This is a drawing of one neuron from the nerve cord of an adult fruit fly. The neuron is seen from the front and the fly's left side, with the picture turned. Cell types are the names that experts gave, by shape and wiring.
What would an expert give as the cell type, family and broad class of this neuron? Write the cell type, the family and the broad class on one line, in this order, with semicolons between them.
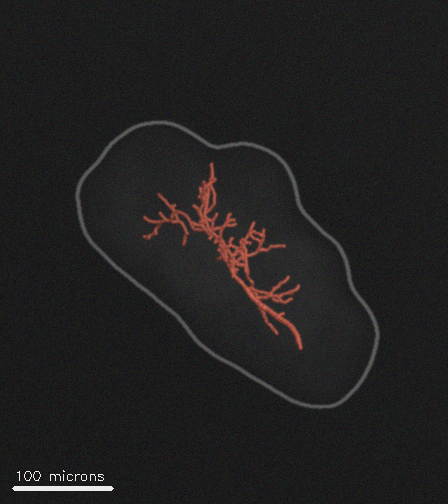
DNg15; DNg; descending neuron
